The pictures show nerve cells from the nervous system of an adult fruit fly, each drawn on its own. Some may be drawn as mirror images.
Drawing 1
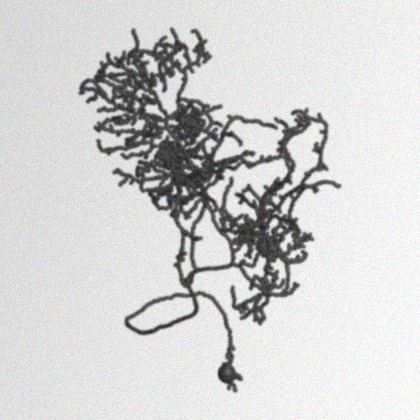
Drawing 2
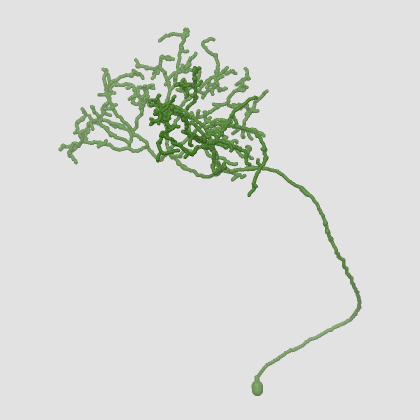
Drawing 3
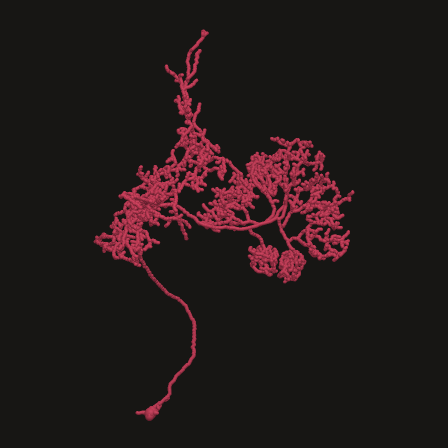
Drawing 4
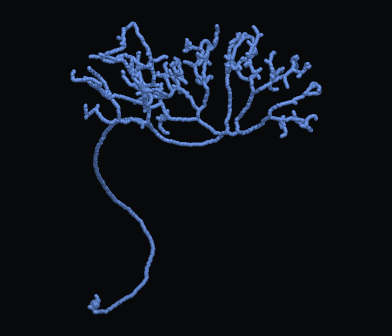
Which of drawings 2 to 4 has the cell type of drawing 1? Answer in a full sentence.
Drawing 3 shows a nerve cell of the same cell type.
